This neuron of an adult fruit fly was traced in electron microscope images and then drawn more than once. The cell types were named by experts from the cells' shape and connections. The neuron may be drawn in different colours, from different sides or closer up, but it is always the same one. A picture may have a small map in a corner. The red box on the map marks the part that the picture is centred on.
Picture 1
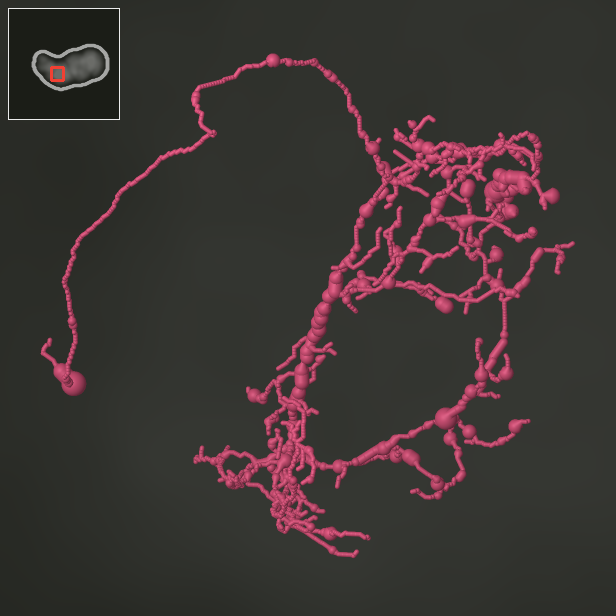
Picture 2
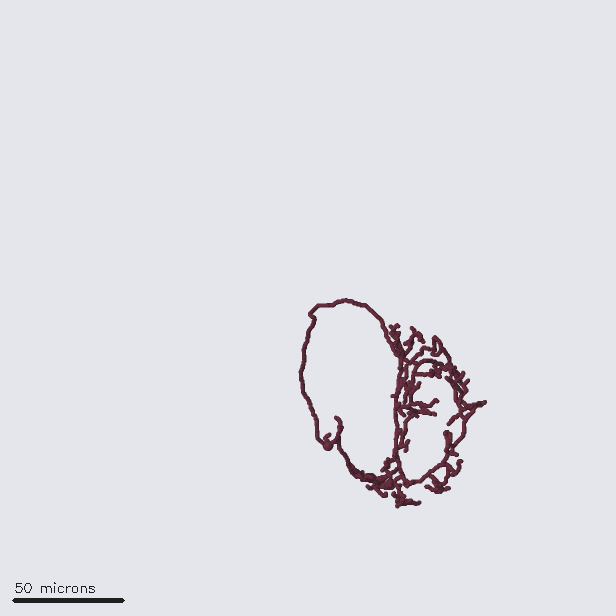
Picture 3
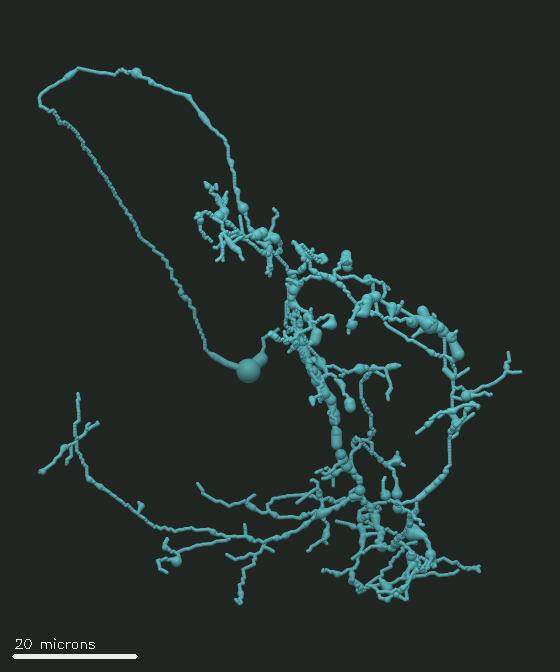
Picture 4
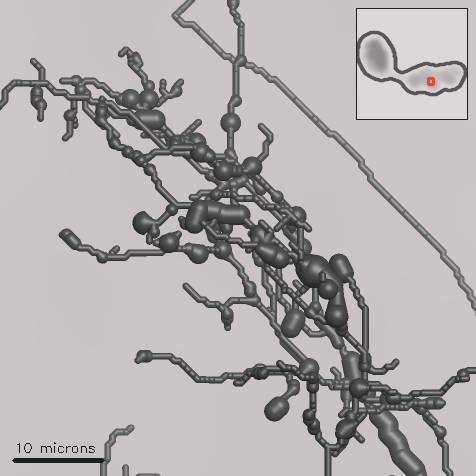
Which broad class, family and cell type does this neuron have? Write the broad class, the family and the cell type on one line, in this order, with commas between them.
nerve-cord intrinsic neuron, hemilineage 12B, IN12B059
